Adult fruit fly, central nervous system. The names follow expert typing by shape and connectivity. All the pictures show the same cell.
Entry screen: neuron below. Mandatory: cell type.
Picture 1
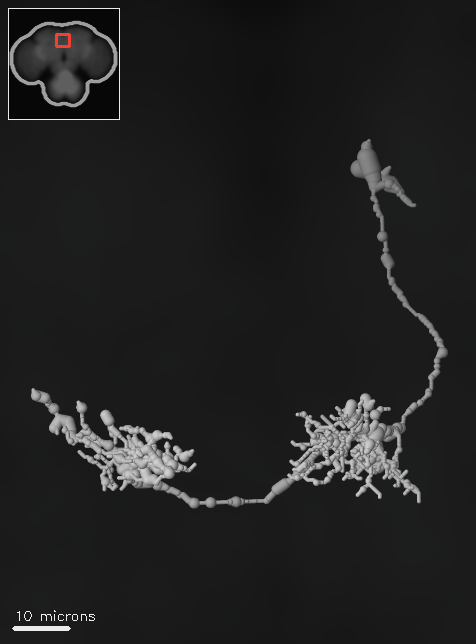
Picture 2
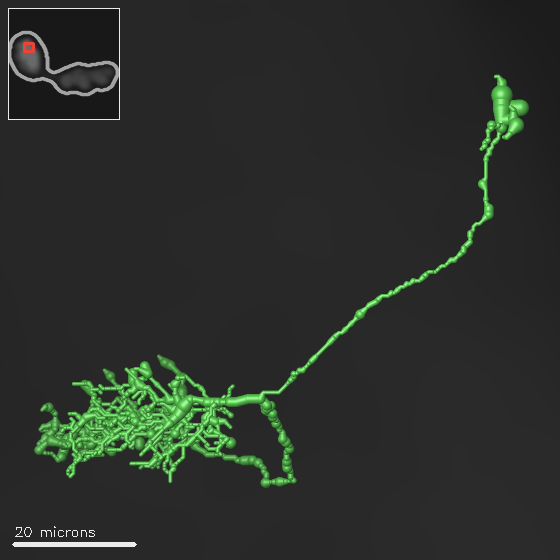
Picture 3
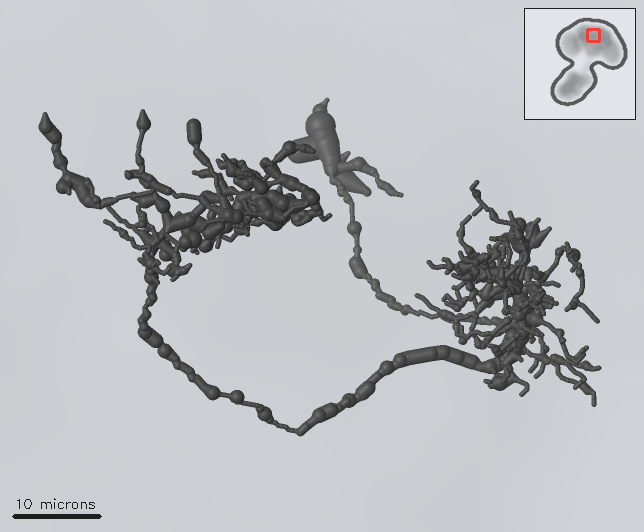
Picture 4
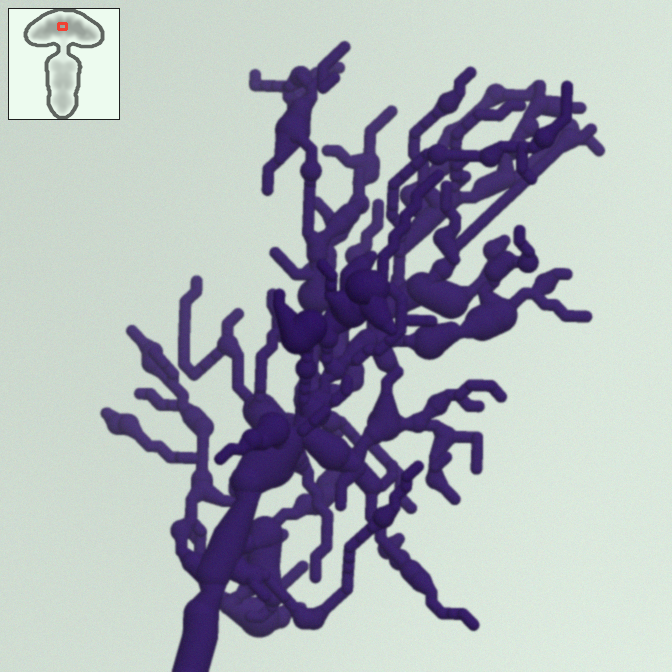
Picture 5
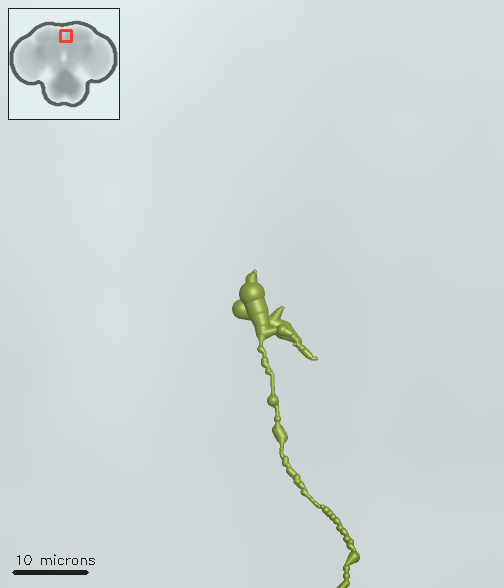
hDeltaB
